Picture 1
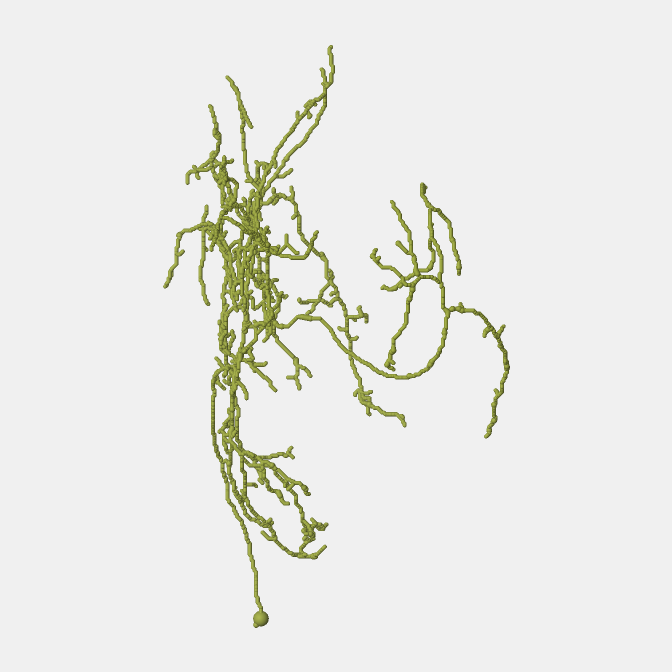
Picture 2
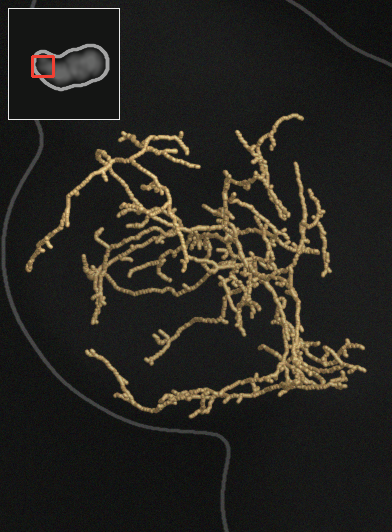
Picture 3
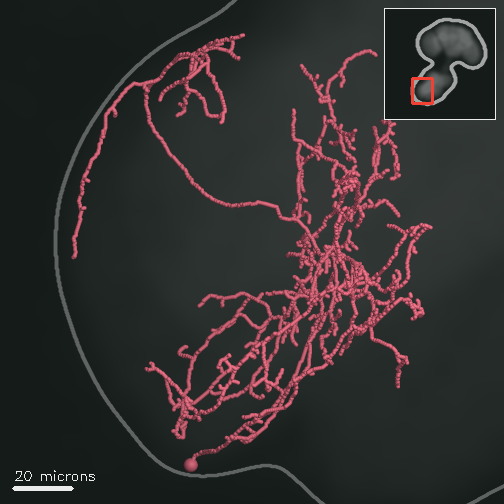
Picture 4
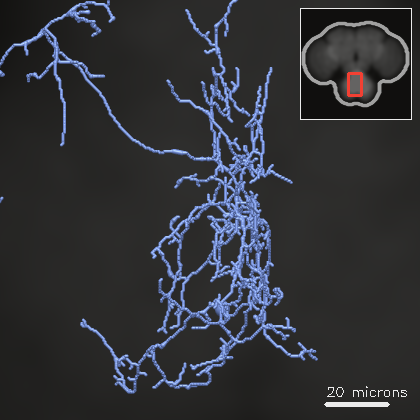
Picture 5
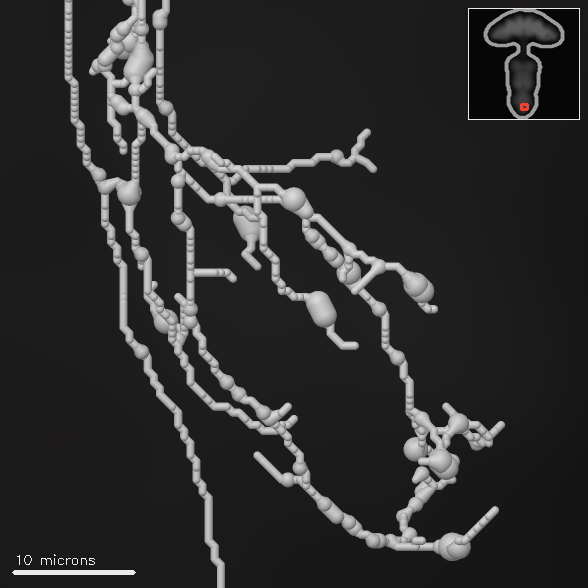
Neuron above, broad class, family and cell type: nerve-cord intrinsic neuron; hemilineage 04B; IN04B054_a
